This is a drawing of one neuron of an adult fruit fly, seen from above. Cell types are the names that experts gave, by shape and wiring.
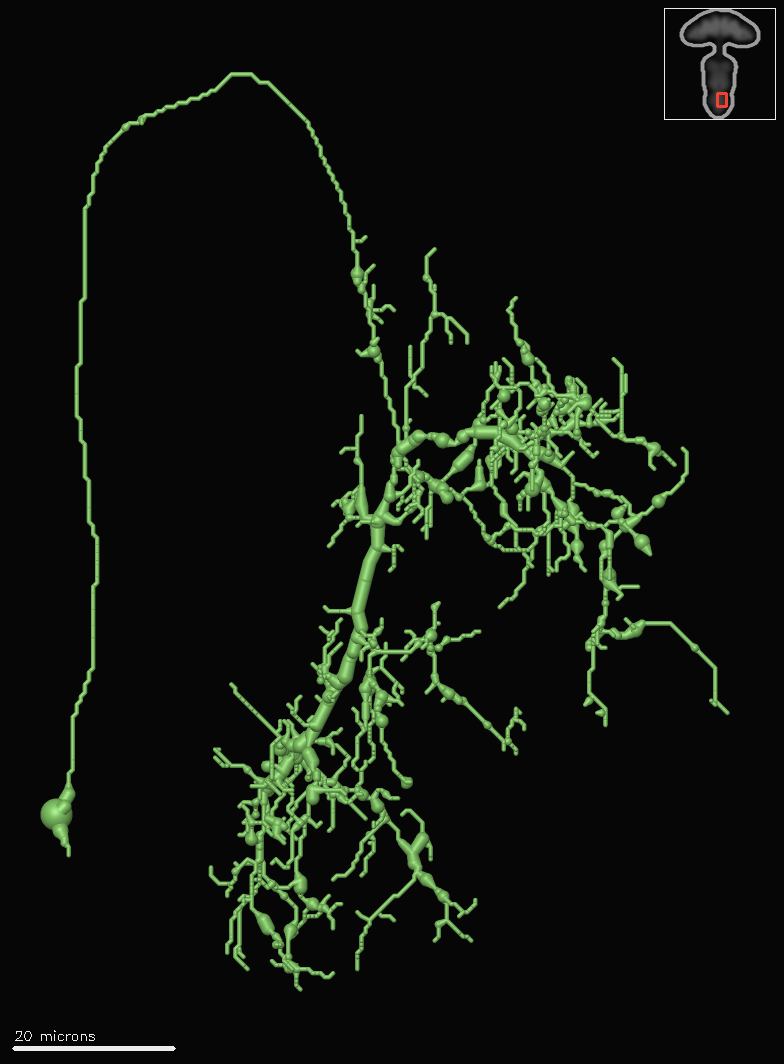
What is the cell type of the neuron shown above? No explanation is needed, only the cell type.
IN12B037_c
